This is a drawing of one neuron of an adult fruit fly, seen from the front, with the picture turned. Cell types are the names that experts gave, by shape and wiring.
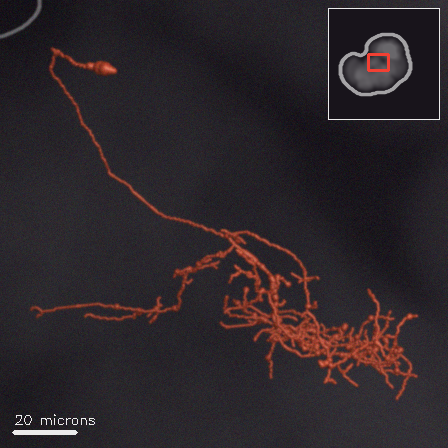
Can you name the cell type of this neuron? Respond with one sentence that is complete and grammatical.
Among cell types, the one for this neuron is CB3742.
